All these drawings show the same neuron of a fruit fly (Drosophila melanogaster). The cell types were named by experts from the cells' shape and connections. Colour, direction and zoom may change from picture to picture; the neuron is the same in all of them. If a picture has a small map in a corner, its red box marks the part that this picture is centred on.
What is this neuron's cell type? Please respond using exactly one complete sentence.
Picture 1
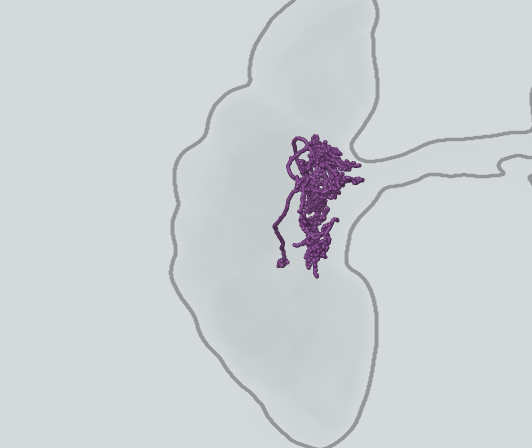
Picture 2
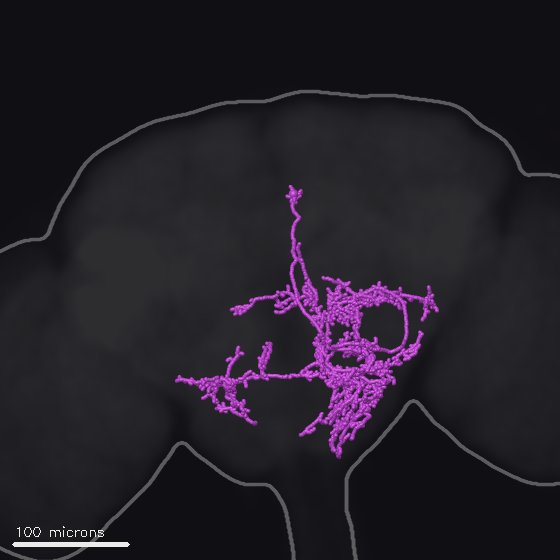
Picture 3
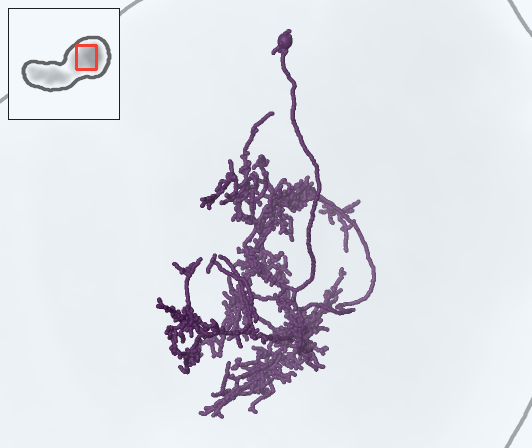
Included in the cell type PS116 is this neuron.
